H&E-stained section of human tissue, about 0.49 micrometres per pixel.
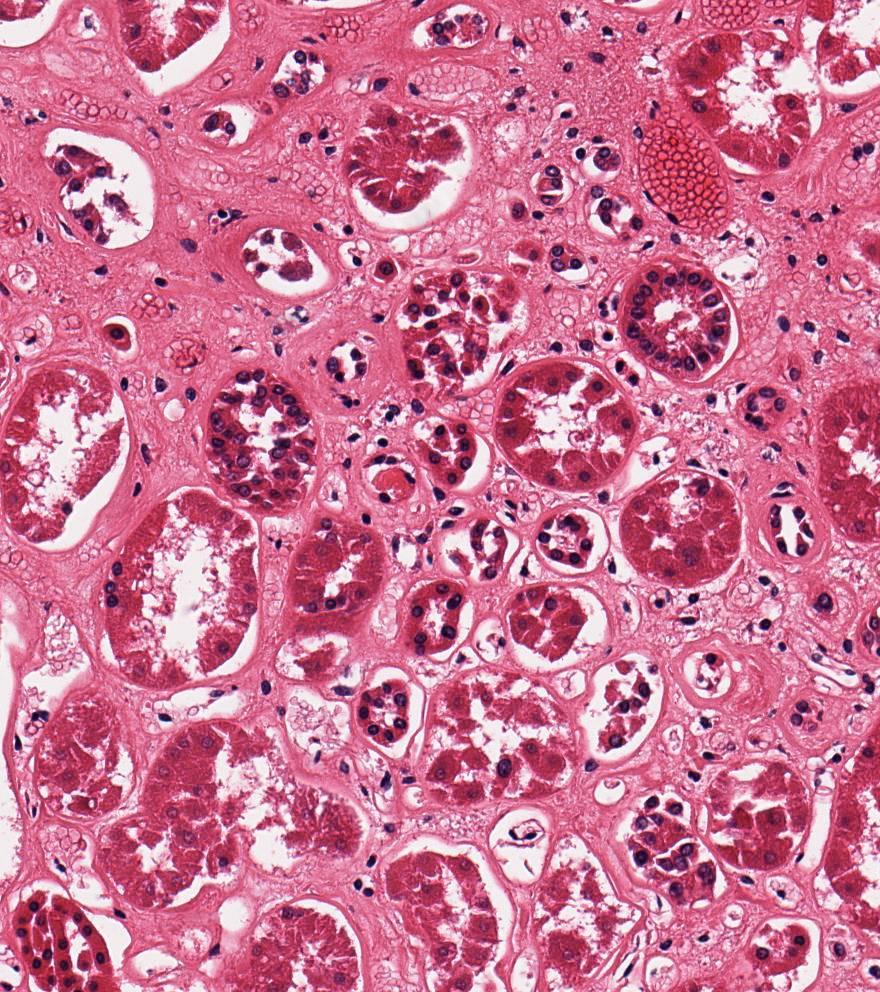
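Renal cortex: round to oval tubules in cross section fill the field, set in a pale pink stroma. Their lining cells have abundant, deeply eosinophilic, granular cytoplasm. Many lumens are irregular and ragged, with frayed pale pink cytoplasmic material projecting into them. Near the upper right, a single oval vessel is tightly packed with red blood cells.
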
